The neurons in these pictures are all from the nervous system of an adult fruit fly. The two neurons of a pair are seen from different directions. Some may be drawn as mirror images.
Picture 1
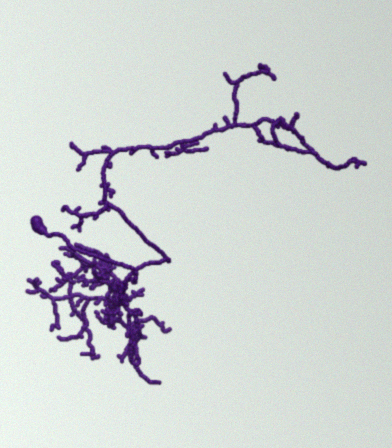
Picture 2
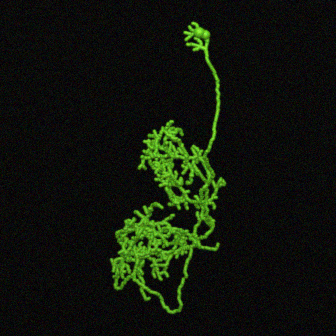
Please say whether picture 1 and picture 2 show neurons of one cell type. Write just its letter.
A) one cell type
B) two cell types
B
